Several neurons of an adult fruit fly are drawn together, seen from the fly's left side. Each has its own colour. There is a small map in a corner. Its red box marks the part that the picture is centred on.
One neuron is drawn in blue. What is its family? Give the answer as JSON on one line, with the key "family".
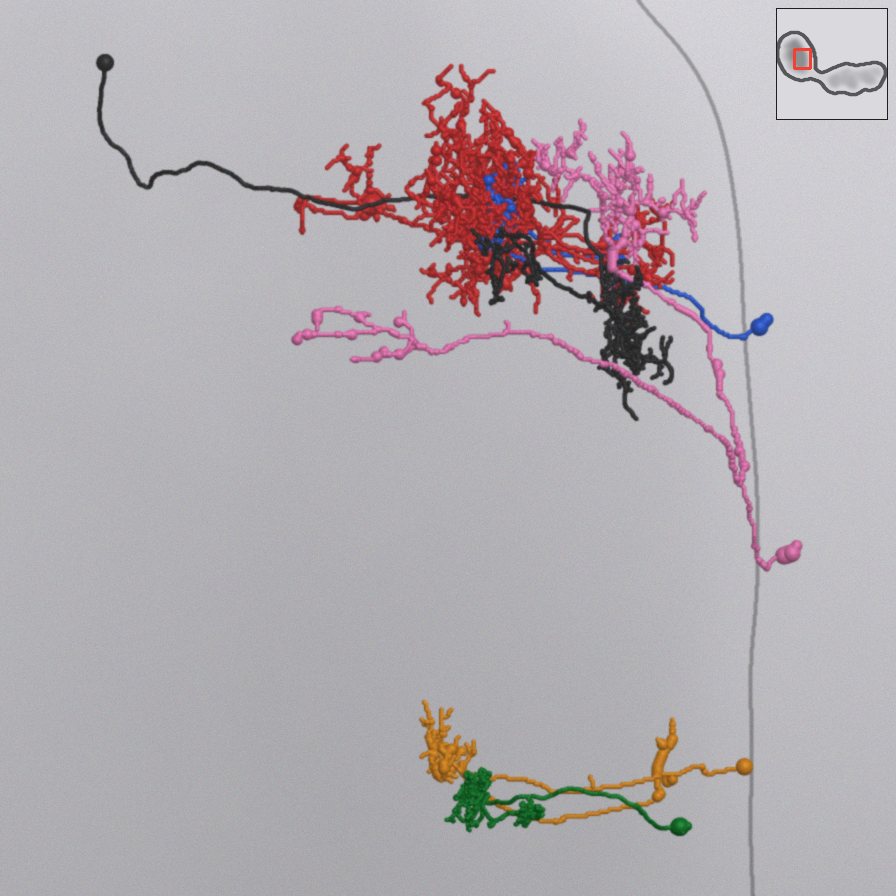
{"family": "T"}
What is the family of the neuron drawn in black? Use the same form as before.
{"family": "TmY"}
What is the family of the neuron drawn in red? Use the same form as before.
{"family": "TmY"}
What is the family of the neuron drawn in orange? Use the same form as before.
{"family": "T"}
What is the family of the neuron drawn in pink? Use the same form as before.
{"family": "LLPC"}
